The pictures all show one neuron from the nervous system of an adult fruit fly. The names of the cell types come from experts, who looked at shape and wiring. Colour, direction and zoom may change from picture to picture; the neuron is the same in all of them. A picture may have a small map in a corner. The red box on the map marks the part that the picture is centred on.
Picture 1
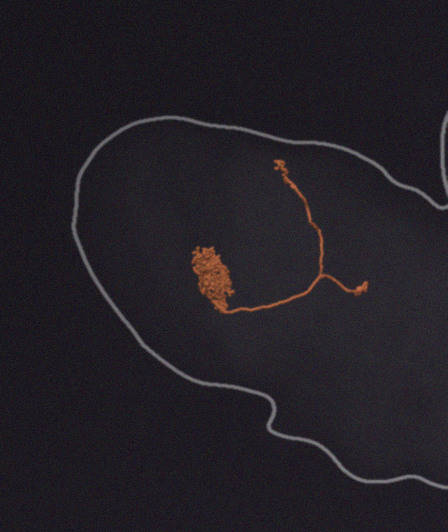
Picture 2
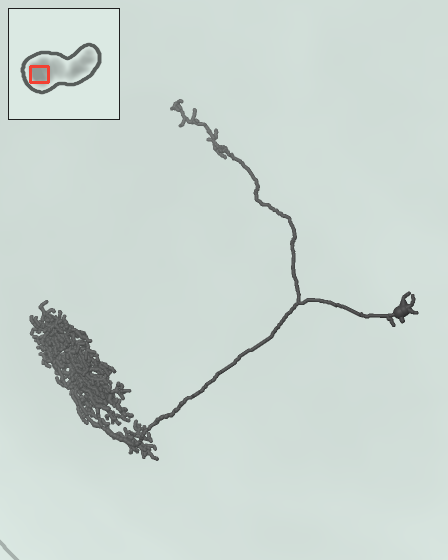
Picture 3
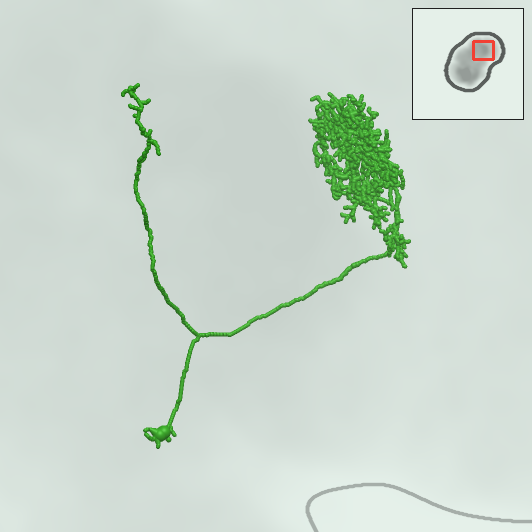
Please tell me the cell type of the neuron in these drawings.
MeLo9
